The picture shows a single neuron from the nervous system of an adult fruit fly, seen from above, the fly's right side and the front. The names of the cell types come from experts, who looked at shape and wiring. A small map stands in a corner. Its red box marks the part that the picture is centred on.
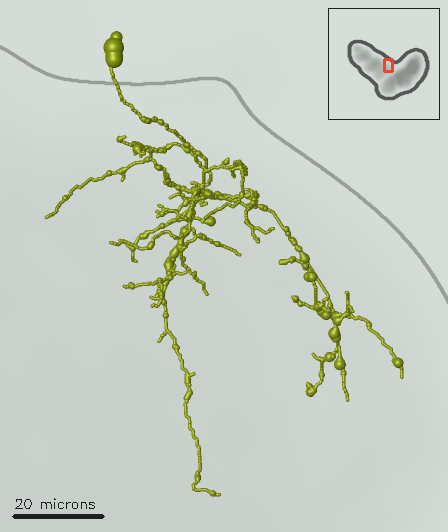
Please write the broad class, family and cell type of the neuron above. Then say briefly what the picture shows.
Its broad class is nerve-cord intrinsic neuron. Its family is hemilineage 19A. It is of cell type IN19A102. Its cell body lies at the upper left of the picture. By the scale bar it is about 100 microns tall in this view. Dozens of branch ends can be seen.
